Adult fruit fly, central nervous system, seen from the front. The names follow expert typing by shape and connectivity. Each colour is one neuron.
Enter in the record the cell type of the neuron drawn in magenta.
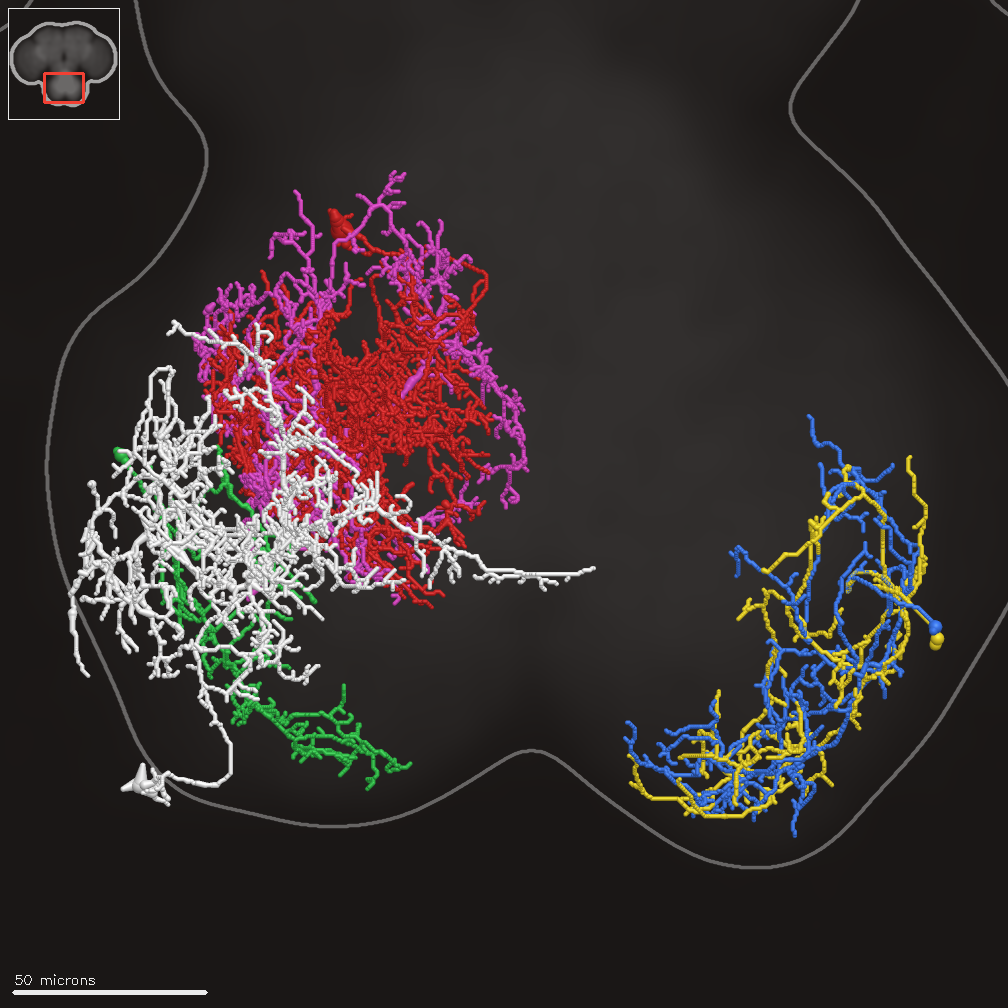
IN16B032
